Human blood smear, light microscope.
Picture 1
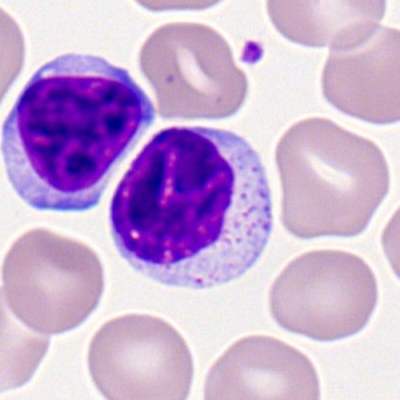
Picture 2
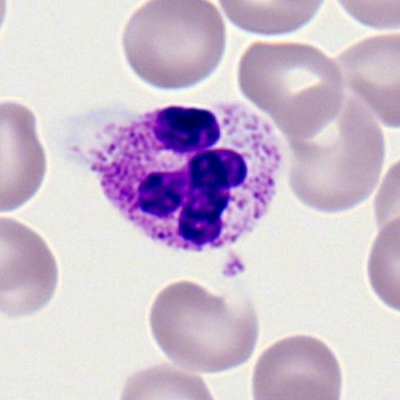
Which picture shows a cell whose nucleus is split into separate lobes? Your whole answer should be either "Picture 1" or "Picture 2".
Picture 2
